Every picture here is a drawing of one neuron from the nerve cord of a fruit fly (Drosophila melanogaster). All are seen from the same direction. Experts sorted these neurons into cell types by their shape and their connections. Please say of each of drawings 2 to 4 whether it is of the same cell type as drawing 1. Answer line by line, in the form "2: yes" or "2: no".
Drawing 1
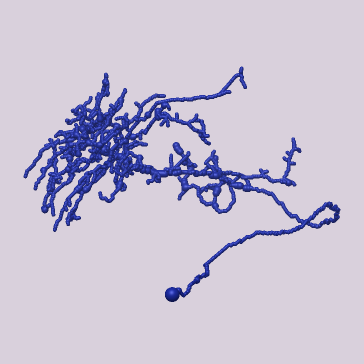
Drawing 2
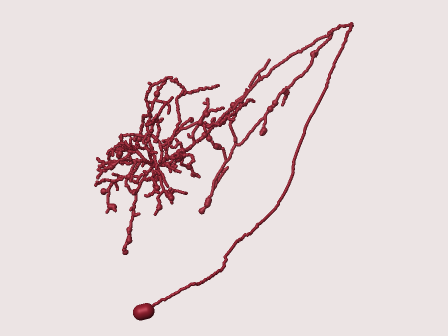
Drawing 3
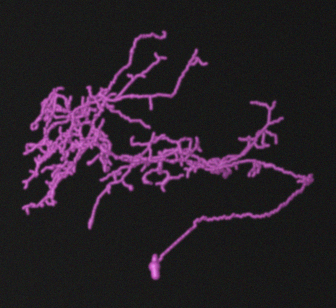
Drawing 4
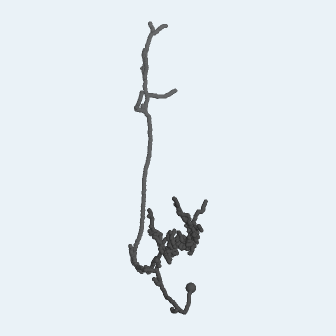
2: yes
3: yes
4: no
